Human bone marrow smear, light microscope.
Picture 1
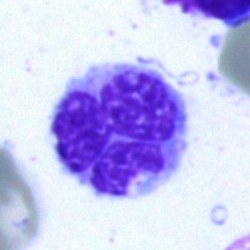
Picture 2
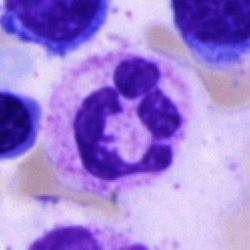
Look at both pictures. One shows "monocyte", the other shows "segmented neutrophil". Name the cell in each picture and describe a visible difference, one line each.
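Picture 1 shows a monocyte: The nucleus fills most of the cell.
Picture 2 shows a segmented neutrophil: The cytoplasm is abundant and pale pink.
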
